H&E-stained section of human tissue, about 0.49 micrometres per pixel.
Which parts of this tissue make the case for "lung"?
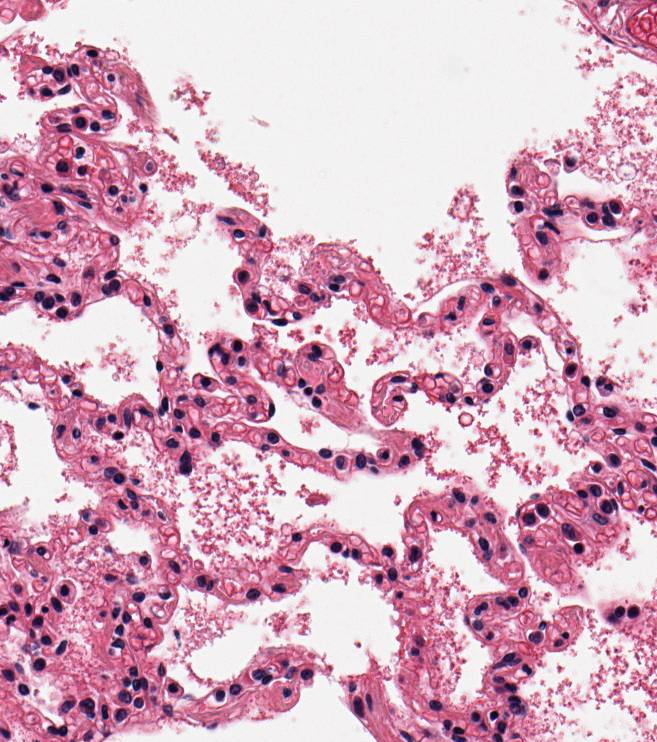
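Item one, which fits lung: the field is a meshwork of thin, branching, wavy septa separating open spaces.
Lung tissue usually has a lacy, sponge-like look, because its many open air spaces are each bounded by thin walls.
Item two: the septa carry small, round to oval, darkly stained nuclei. Item three: free red blood cells lie loosely scattered within the open spaces. Item four: the lower left is denser and more crowded with nuclei than the centre.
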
